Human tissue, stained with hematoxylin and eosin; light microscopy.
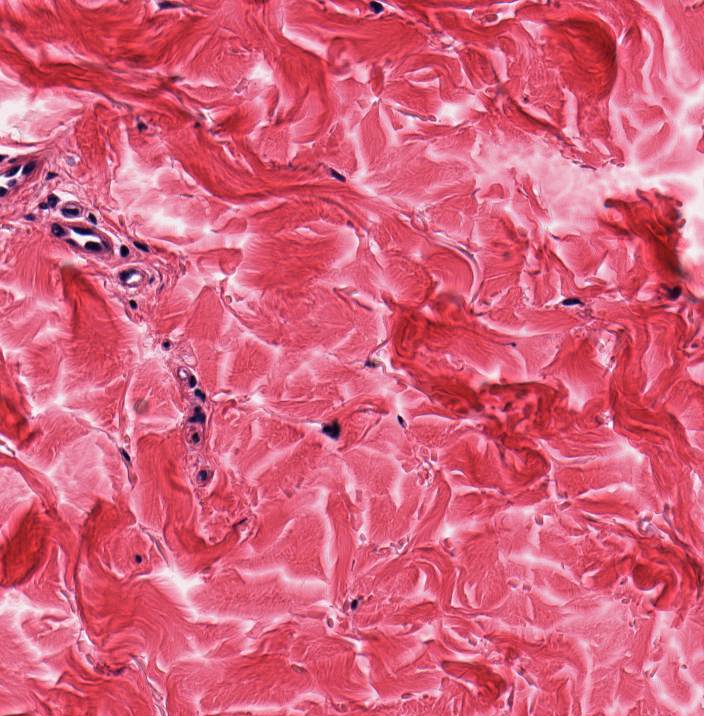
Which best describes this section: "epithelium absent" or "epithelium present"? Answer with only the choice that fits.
Epithelium absent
